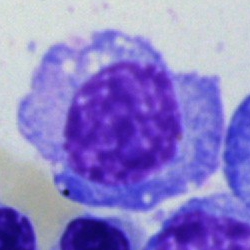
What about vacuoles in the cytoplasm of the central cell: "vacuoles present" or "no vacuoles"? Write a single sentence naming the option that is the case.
Clear vacuoles, at least one, are present in the cytoplasm of this cell.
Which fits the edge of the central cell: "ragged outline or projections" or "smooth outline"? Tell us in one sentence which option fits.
There is a ragged or frayed edge, or there are projections, blebs or tags, on this cell.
